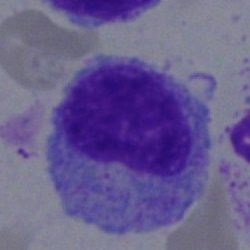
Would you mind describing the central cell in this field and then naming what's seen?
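Toward the top of the central cell lies the nucleus, with most of the cytoplasm below it. Its chromatin is dark purple and finely textured, not coarsely clumped. The cytoplasm, pale greyish blue, carries fine purplish granules scattered throughout. It is a myelocyte.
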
